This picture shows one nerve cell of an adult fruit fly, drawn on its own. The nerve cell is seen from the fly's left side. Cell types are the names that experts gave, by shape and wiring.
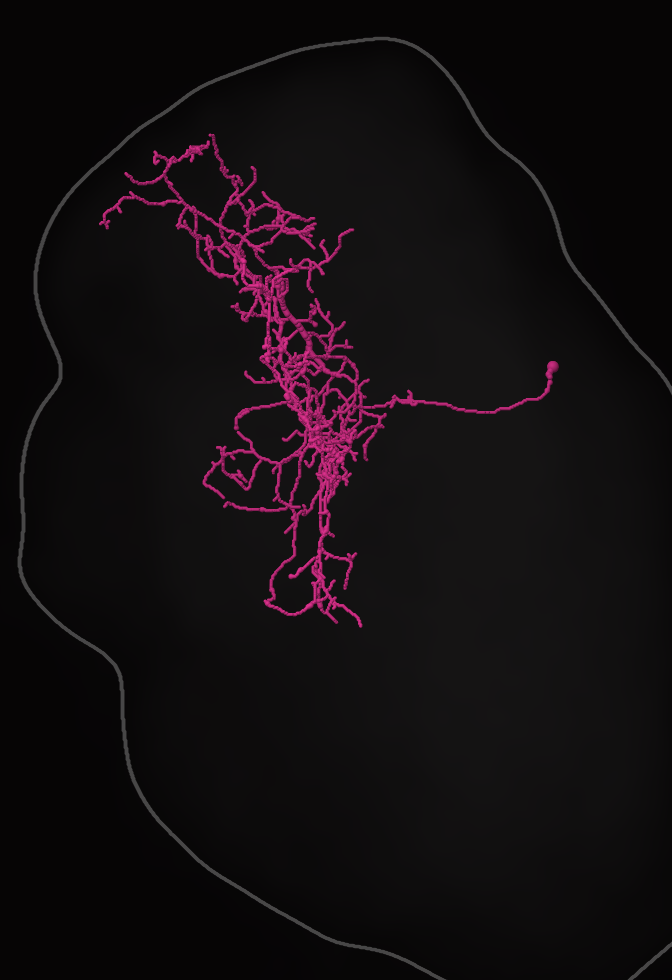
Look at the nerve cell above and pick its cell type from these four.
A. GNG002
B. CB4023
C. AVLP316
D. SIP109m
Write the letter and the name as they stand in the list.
D. SIP109m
